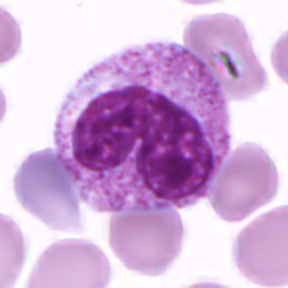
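Band neutrophil, the nucleated cell at the centre of this blood smear. Note the round, smooth outline. Chromatin's dark purple and clumped with small paler gaps, and there's no nucleolus to see. Plenty of pale pink cytoplasm, widest above the nucleus.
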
